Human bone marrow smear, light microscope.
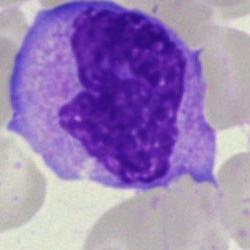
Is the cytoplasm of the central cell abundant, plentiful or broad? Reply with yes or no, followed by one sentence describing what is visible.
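Yes. The cytoplasm is abundant and widest on the left of the nucleus.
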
